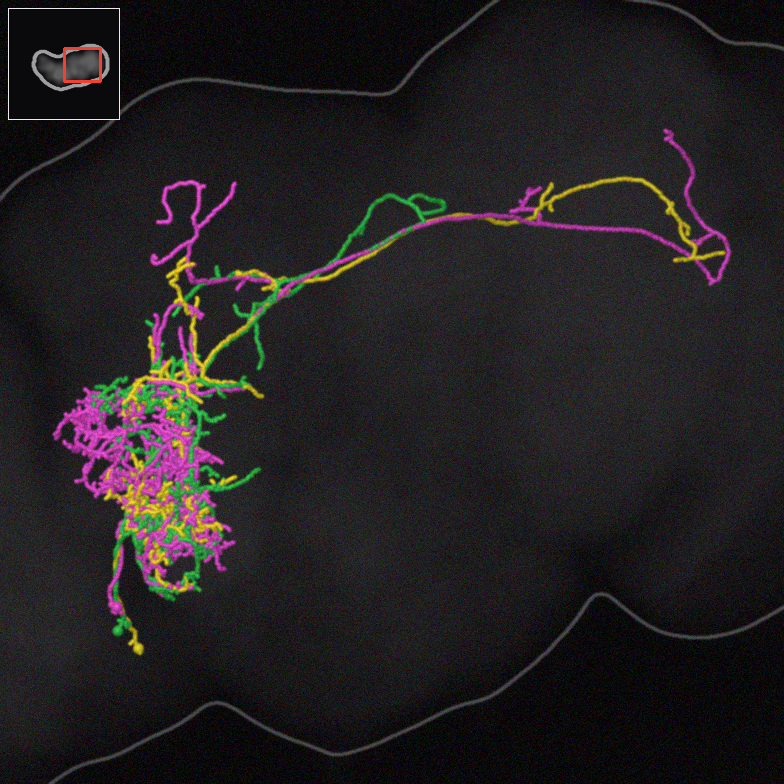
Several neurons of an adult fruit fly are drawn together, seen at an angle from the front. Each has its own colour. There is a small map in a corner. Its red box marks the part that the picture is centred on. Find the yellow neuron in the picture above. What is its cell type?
AVLP113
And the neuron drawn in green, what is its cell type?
AVLP115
